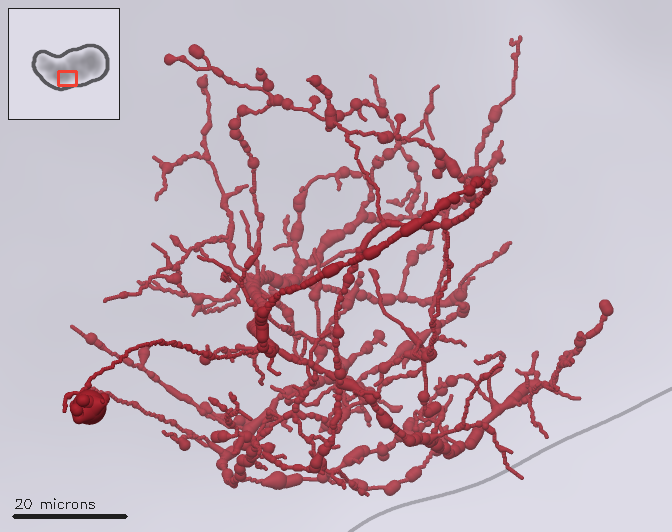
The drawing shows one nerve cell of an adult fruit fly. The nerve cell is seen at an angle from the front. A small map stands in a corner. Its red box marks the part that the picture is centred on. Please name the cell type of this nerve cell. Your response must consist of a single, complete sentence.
By cell type, this nerve cell is classified as IN01A032.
